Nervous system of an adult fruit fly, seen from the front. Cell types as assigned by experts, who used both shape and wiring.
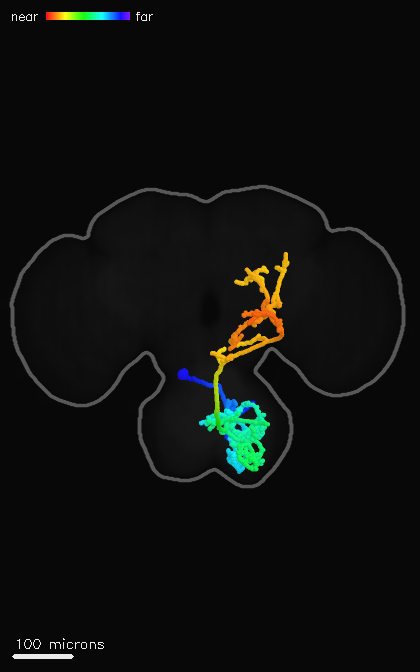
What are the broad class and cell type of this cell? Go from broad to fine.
ascending neuron; ANXXX057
